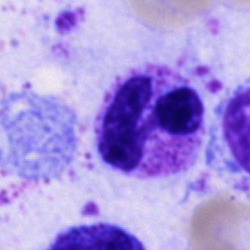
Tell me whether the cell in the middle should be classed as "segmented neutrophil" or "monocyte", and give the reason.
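This is a segmented neutrophil. Its nucleus is divided into two lobes, the left larger than the right, rather than forming one kidney-shaped or folded nucleus.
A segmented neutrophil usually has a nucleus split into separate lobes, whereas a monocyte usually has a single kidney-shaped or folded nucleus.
The cytoplasm is pinkish-purple rather than blue, which matches the neutrophil better than the monocyte.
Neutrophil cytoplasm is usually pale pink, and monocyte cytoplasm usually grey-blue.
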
